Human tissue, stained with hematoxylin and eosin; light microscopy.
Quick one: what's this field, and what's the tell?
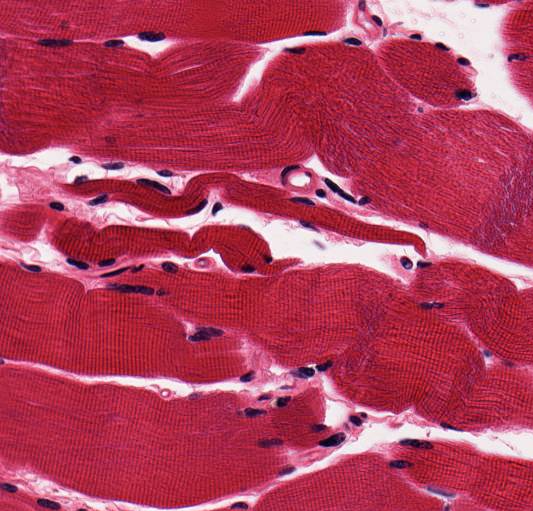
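The main tissue is skeletal muscle, cut lengthwise. Long fibres run roughly left to right across the whole field, with fine transverse cross-striations throughout. The dark nuclei are flattened along the fibres and lie just beneath their surfaces, not centrally.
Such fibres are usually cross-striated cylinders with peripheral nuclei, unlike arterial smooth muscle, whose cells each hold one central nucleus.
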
